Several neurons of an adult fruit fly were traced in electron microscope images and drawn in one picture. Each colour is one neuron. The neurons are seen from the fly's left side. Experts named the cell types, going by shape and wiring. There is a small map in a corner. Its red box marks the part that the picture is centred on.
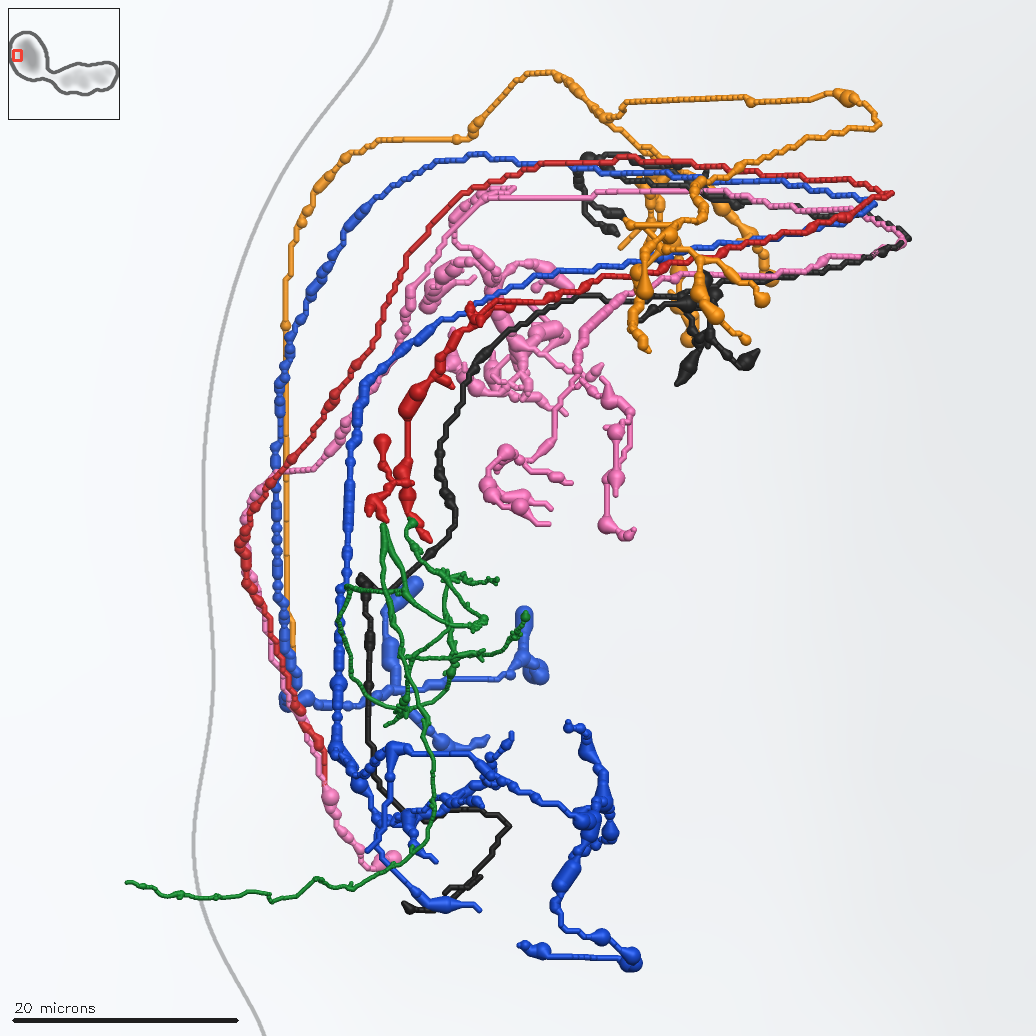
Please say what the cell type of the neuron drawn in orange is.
ORN_DL5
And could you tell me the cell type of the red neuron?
ORN_DA2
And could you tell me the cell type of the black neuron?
ORN_DM3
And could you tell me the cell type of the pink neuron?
ORN_DC1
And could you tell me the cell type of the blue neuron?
ORN_VA1v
